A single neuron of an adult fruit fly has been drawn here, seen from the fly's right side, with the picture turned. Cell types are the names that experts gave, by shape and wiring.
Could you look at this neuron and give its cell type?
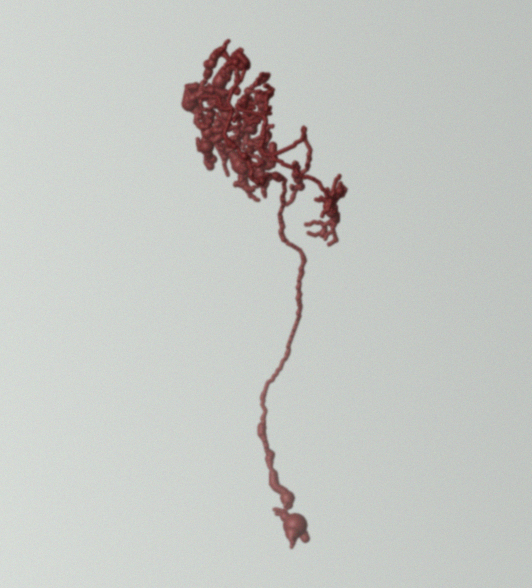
Lai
